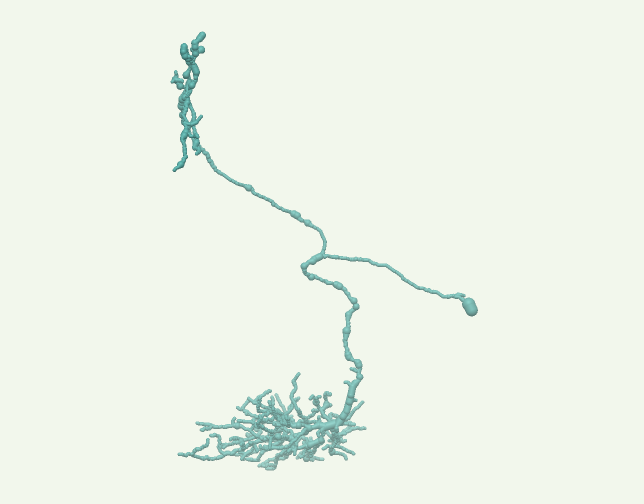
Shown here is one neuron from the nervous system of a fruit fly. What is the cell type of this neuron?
LC13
